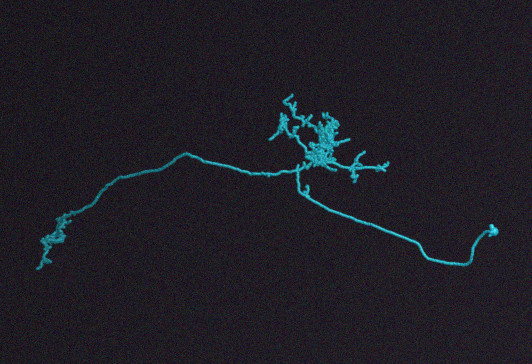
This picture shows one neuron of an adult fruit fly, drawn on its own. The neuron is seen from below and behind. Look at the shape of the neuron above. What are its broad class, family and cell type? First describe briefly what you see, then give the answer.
As drawn here it is more than twice as wide as it is tall. Its broad class is optic-lobe intrinsic neuron. The family is Tm. It is of cell type Tm29.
